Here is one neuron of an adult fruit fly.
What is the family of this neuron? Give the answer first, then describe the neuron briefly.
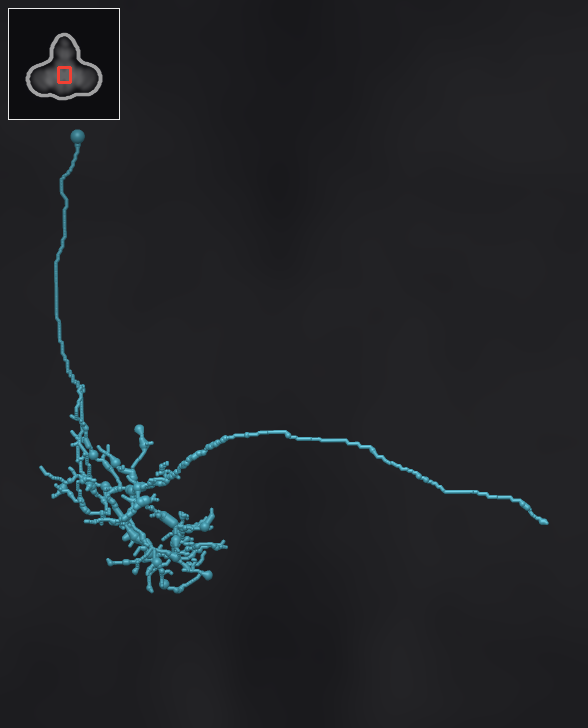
The name of its family is class CX. This is a central-brain intrinsic neuron. Its cell body lies at the upper left of the picture. Dozens of branch ends can be seen.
